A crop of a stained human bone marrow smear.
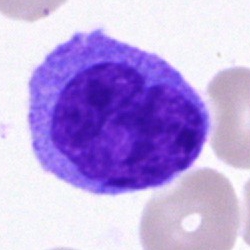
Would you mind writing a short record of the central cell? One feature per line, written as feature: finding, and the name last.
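Outline: roughly oval, slightly irregular fuzzy edge
Nucleus: off-centre, toward the right
Cytoplasm: moderate blue-violet rim around the nucleus
Texture: fine and dusty, no coarse granules
Name: monocyte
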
